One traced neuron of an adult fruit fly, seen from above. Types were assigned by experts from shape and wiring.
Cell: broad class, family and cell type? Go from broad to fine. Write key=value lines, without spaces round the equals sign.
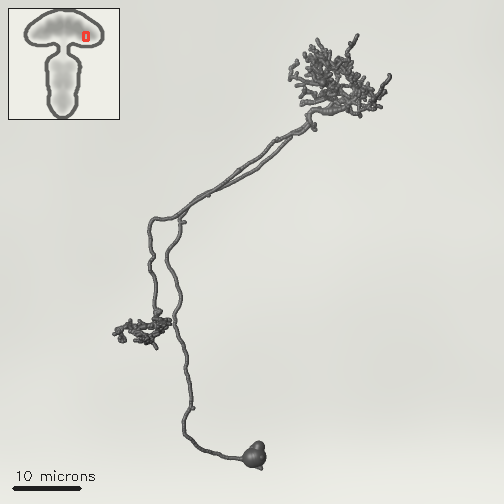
broad_class=optic-lobe intrinsic neuron
family=T
cell_type=T4b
